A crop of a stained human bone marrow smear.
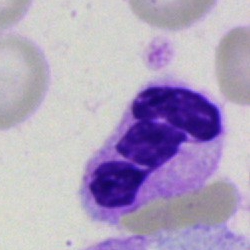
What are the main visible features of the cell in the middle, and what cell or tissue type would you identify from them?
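Have a look at the chromatin here: dark purple and coarsely clumped. The cytoplasm's pale lilac, and the outline is smooth, with no surface projections. It's a segmented neutrophil.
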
